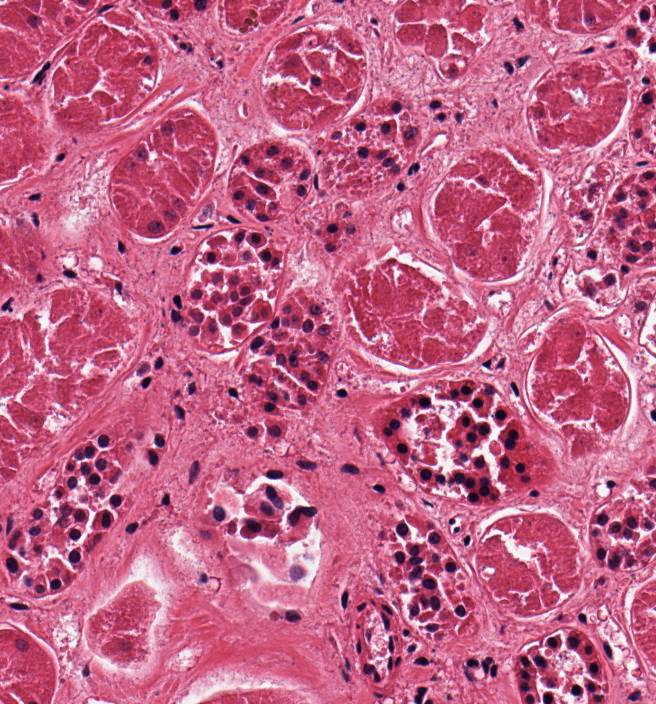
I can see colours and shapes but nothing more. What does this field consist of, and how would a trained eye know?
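My answer is the cortical labyrinth of the kidney, though the units here look unlike each other. Many are filled with dense, deeply eosinophilic material holding only a few nuclei, and several of those are split by irregular white cracks running through their substance.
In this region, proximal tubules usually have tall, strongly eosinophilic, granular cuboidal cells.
Other units are crowded with many small, round, dark nuclei in pale, vacuolated cytoplasm; one such unit sits just left of the centre.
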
